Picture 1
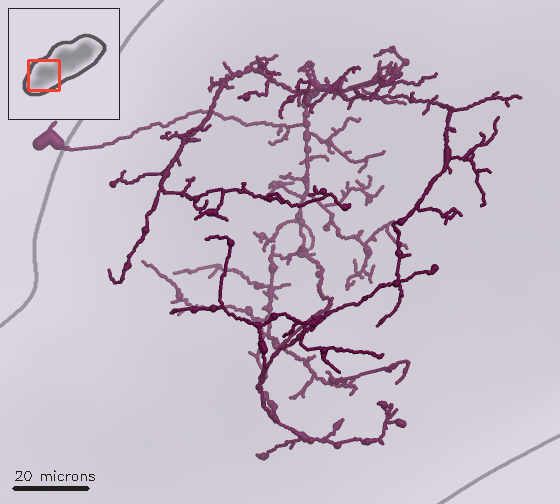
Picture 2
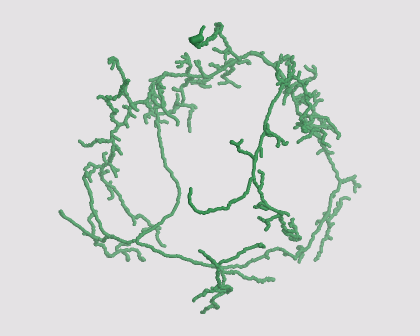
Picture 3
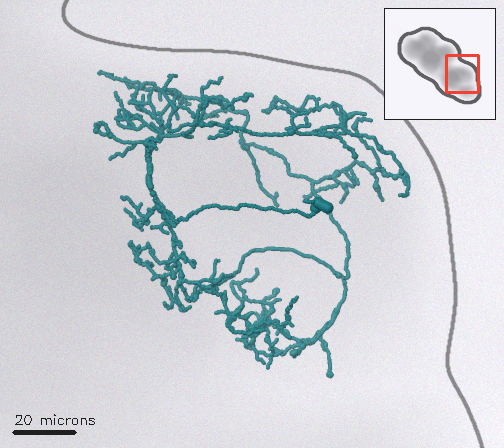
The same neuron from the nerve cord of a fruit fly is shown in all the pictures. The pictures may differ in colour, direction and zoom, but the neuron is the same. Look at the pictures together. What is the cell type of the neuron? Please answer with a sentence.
The cell type is IN04B068.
